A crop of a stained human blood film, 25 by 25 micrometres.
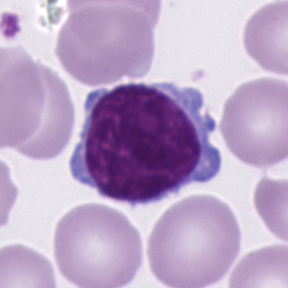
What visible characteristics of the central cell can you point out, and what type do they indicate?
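First, the margin: the outer edge of the cell is irregular and knobby rather than smooth, with small blunt cytoplasmic bulges projecting on several sides. Next, size: the cell measures about 13 by 11 micrometres. Then the nucleus, which is round in outline, about 10 micrometres across, shows no indentation or lobes, and fills about 70% of the cell's area. Last, the cytoplasm, which forms only a narrow rim around the nucleus. The cell is a typical lymphocyte.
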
